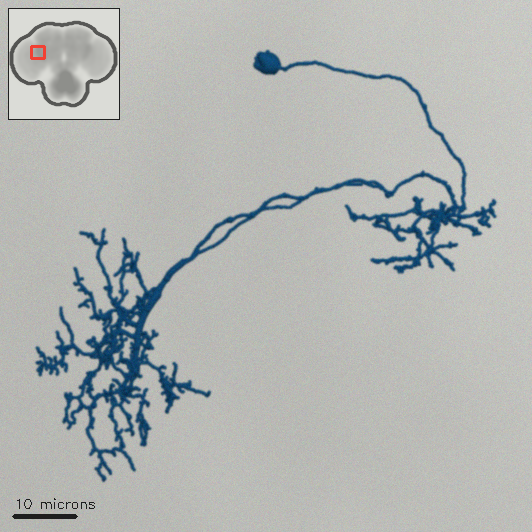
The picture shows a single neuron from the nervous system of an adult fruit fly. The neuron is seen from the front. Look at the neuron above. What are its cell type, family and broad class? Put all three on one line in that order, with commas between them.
LC18, hemilineage VPNp2, visual projection neuron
